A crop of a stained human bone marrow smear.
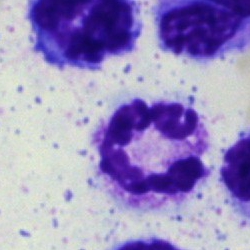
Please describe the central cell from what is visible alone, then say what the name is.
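You'll notice it's roughly round in outline. The nucleus makes a ring around a pale central area of cytoplasm. That ring is built from several thick, lumpy segments joined end to end. No nucleoli show in it. It's a segmented neutrophil.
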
